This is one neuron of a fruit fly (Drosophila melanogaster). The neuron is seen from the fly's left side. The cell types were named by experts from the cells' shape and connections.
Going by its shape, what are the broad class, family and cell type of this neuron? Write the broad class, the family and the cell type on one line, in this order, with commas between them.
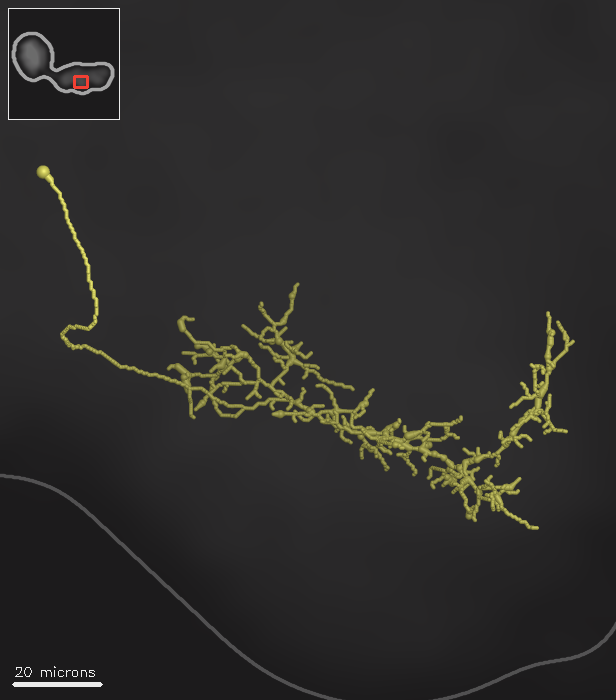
nerve-cord intrinsic neuron, hemilineage 09A, IN09A060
